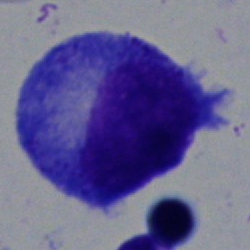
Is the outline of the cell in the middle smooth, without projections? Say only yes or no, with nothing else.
No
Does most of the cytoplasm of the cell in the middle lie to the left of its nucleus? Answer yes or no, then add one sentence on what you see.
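Yes. The nucleus lies in the right half of the cell.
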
